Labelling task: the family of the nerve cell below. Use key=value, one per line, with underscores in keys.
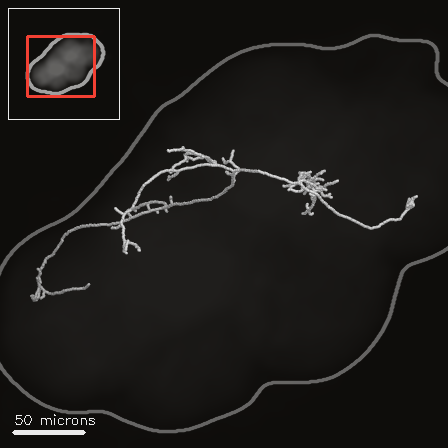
family=hemilineage 18B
